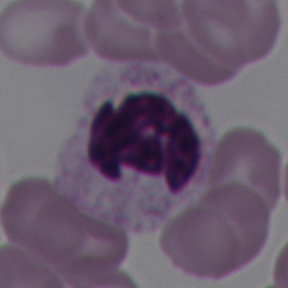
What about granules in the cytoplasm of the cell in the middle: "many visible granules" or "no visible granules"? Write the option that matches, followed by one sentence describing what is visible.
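Many visible granules. The cytoplasm holds many fine lilac granules.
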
